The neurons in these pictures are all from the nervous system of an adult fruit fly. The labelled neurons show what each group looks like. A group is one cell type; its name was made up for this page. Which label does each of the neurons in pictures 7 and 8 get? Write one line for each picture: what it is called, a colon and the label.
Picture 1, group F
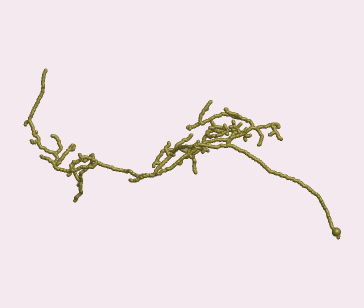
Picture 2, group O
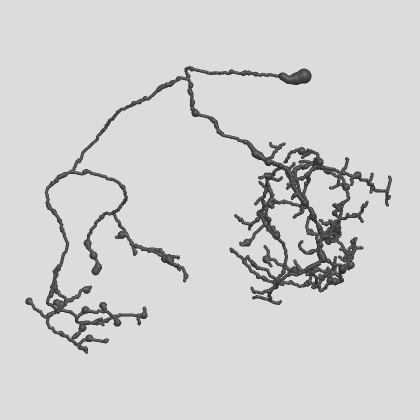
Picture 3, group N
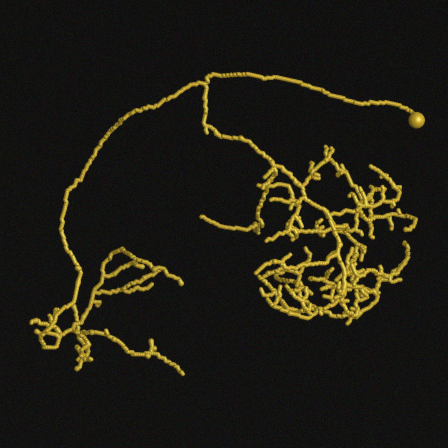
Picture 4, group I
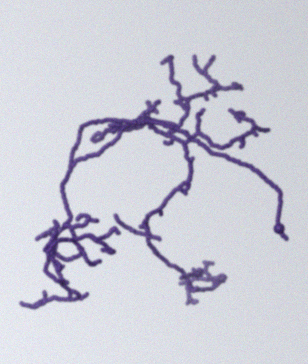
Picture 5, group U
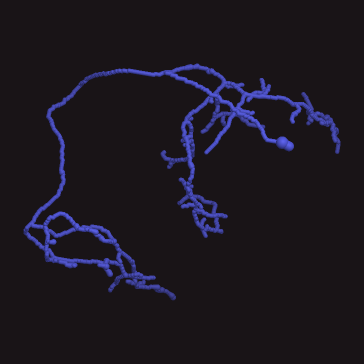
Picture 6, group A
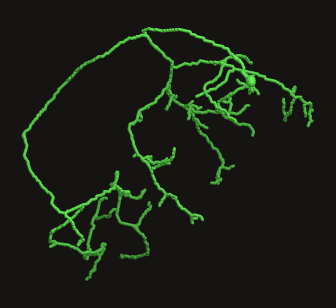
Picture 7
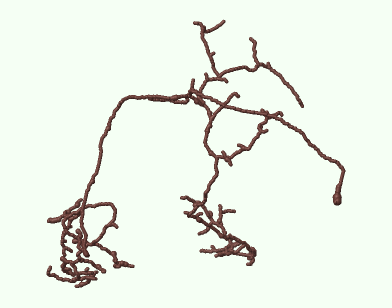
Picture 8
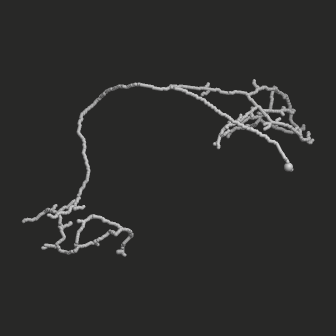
7: group I
8: group U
